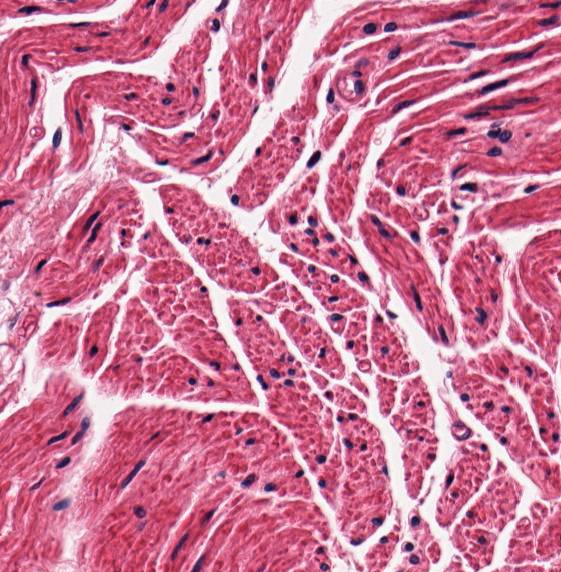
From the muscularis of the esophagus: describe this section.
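Notice the muscle fibre bundles, cut in different planes: lengthwise at top and bottom left, across or obliquely through the centre. Nuclei lie singly within the fibres, not at their edges. They are elongated in lengthwise fibres and small round dots in the central cross-cut ones. The cytoplasm is strongly eosinophilic, a deep pink-red.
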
